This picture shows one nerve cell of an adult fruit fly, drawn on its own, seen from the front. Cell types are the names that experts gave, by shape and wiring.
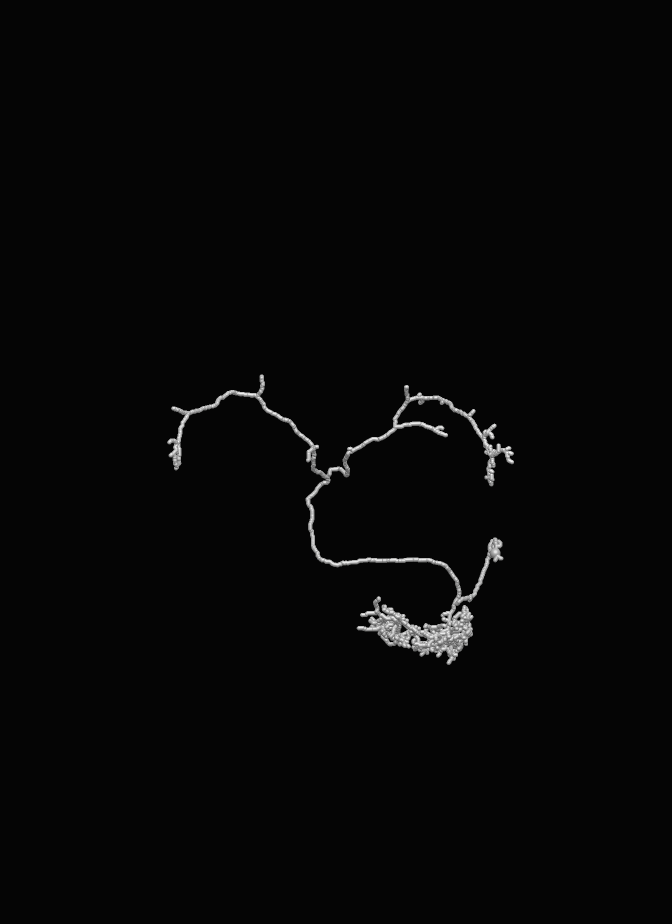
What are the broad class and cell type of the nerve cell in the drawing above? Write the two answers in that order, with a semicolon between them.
central-brain intrinsic neuron; GNG525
